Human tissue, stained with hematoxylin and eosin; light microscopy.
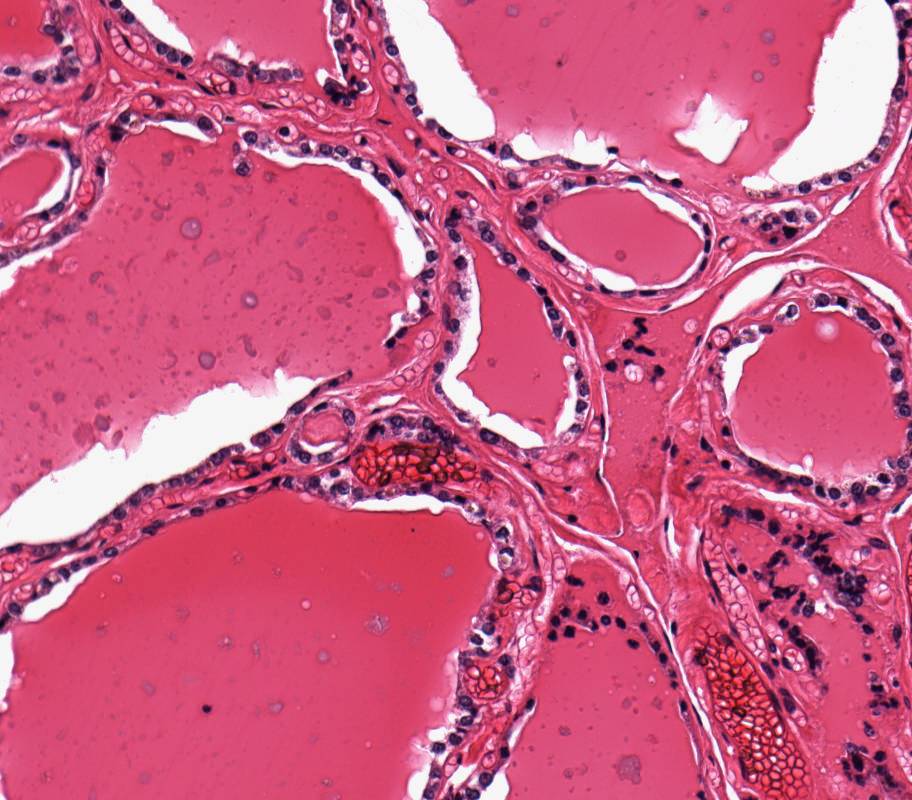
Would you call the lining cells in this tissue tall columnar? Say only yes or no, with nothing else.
No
